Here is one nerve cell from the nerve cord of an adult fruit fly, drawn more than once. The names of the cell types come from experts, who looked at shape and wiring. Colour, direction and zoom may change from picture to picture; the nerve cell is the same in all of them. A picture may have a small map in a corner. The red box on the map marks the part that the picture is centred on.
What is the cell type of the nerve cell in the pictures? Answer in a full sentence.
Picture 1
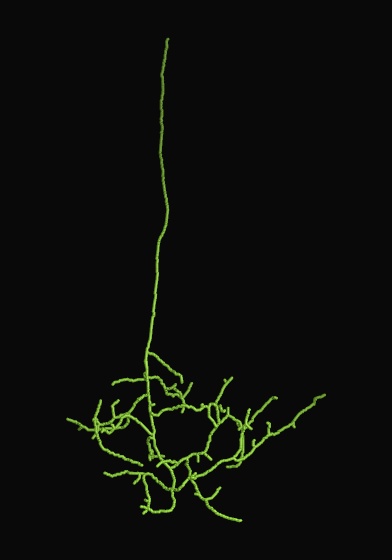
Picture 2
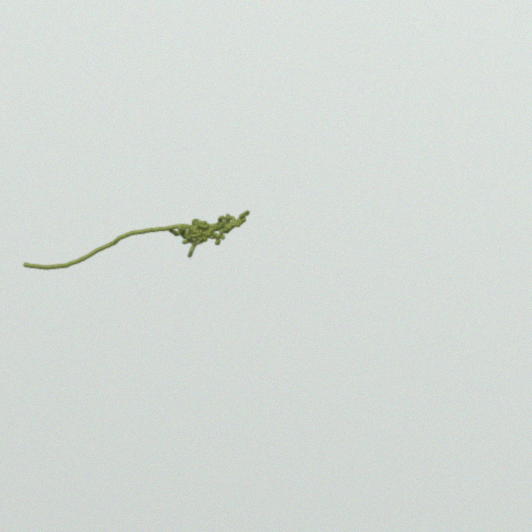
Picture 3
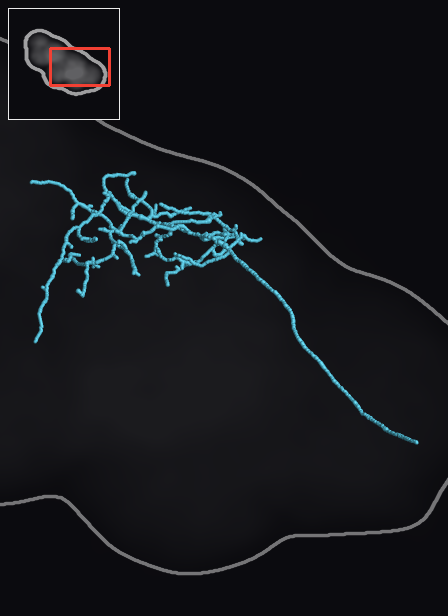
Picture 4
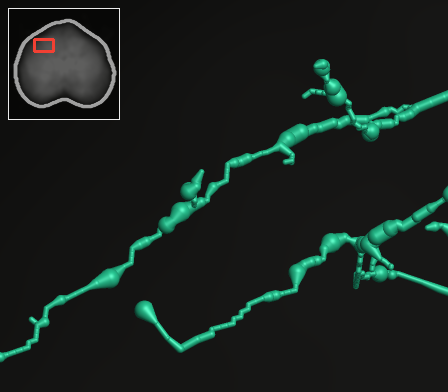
The cell type is DNa08.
